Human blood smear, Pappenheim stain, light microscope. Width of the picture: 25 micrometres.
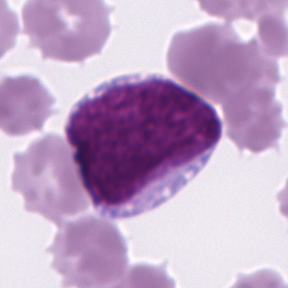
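Myeloblast, the central cell in a stained smear of peripheral blood. Cell: about 13 micrometres across. Nucleus: roughly triangular with rounded corners, about 13 by 11 micrometres, filling about 80% of the cell's area. Cytoplasm: pale blue-grey, mottled with small pale spots, and forming a crescent mainly along the lower right side of the nucleus.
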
